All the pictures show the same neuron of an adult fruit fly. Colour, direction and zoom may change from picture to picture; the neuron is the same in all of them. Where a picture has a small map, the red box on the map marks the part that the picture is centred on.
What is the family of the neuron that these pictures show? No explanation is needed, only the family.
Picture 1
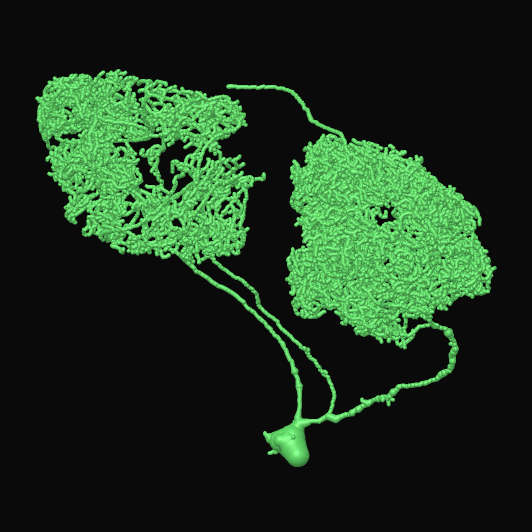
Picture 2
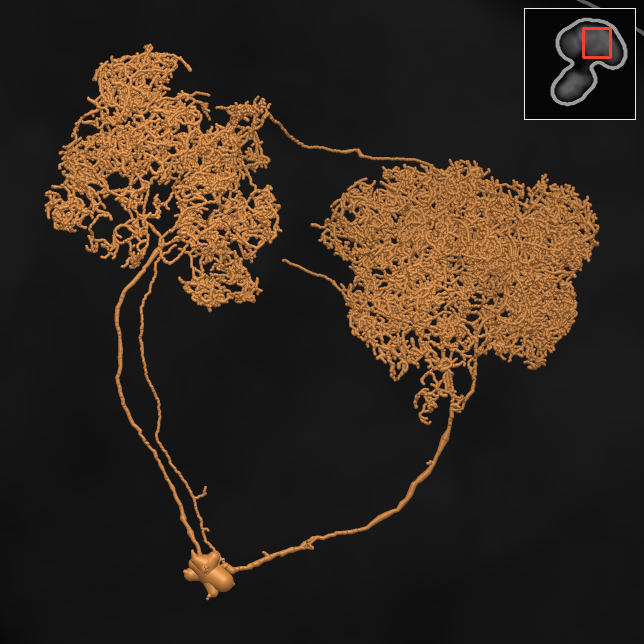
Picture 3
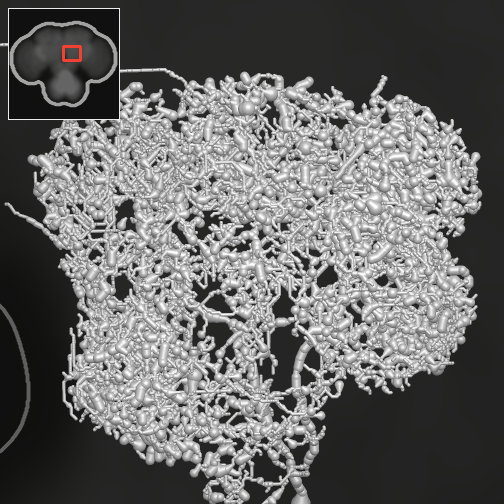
hemilineage 01B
